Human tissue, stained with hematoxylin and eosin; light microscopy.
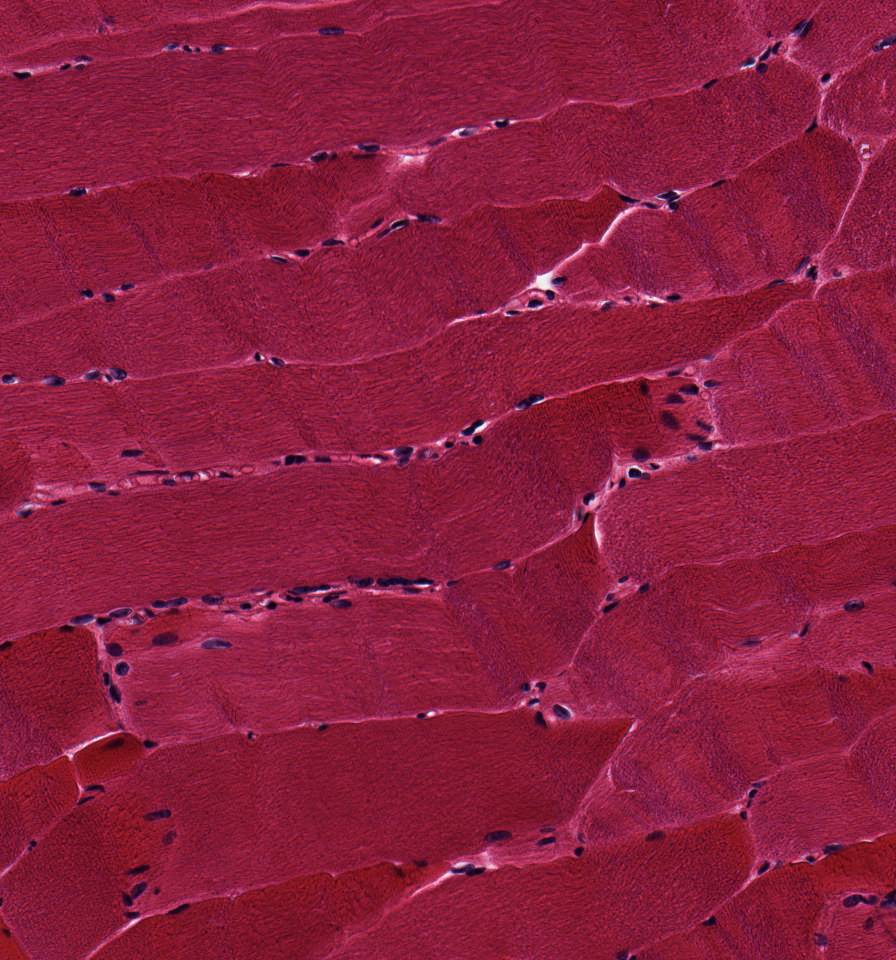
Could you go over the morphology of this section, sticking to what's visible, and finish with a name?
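Seen along their length, long parallel muscle fibres cross the whole field roughly horizontally. Their cytoplasm stains a deep, even pink-red. Small, dark nuclei, elongated along the fibre length, lie at the fibre edges rather than in the centres. This is skeletal muscle.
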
